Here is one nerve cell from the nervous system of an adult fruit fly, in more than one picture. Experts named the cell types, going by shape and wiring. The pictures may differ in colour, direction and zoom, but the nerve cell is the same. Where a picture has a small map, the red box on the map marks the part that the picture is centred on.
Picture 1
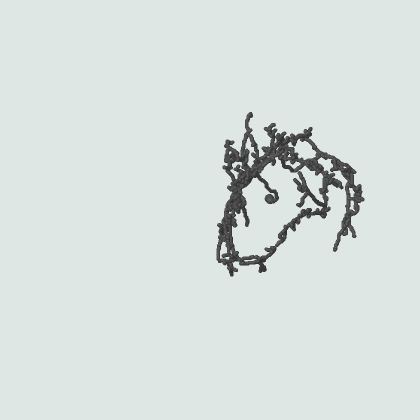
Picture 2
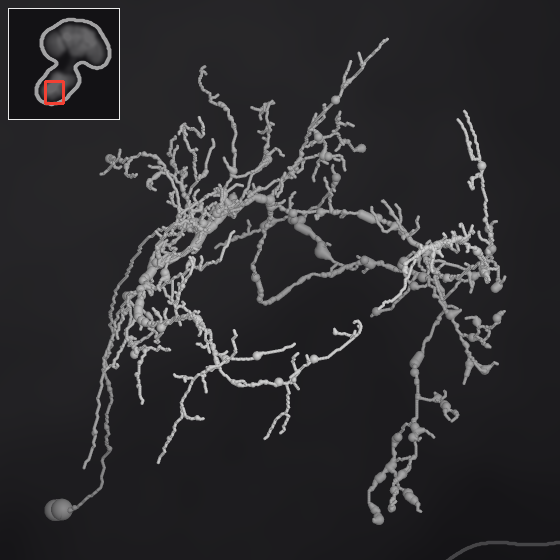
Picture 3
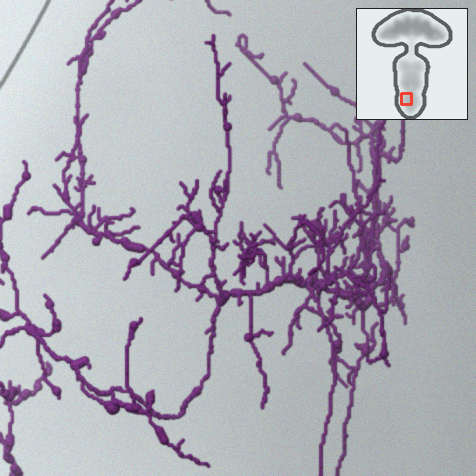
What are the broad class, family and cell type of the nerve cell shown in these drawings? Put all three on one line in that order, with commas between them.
nerve-cord intrinsic neuron, hemilineage 03A, IN03A055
